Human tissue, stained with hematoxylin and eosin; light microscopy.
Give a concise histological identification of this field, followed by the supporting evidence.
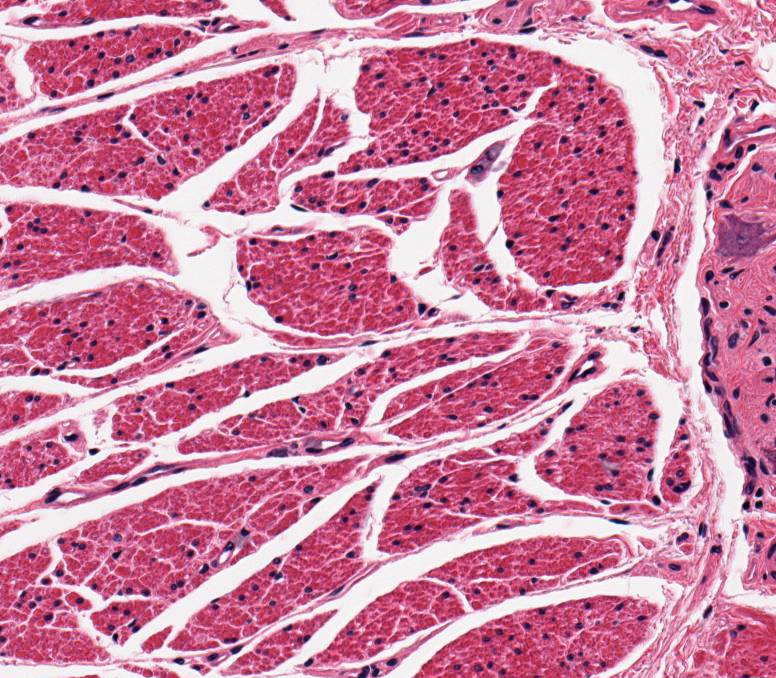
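It is smooth muscle that fills this field. First, the tissue is split into many separate bundles of varying size and shape, filling nearly the whole field. Second, in most bundles the fibres are cut across or obliquely, as small, closely packed pink profiles rather than long strips.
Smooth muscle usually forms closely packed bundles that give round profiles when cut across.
Third, small dark round to oval nuclei lie evenly through the bundle interiors.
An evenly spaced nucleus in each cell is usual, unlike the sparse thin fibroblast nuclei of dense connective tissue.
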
